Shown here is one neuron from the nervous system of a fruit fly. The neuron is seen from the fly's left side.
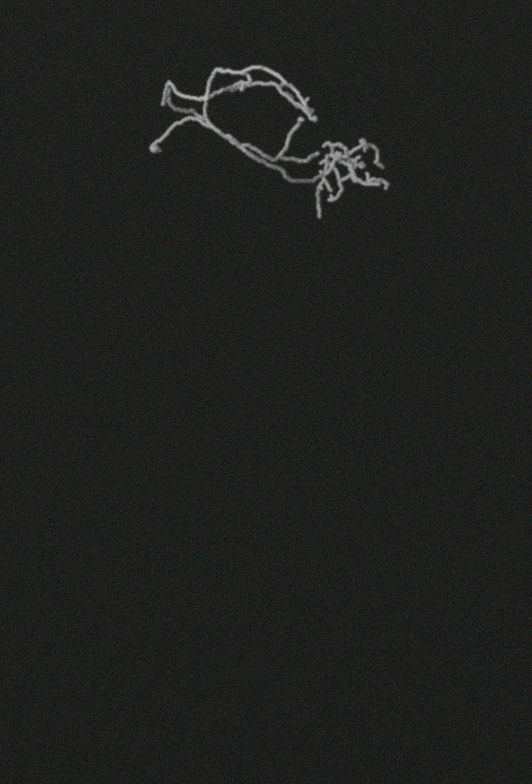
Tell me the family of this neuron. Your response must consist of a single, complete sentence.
This neuron is of the family hemilineage LHd1.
